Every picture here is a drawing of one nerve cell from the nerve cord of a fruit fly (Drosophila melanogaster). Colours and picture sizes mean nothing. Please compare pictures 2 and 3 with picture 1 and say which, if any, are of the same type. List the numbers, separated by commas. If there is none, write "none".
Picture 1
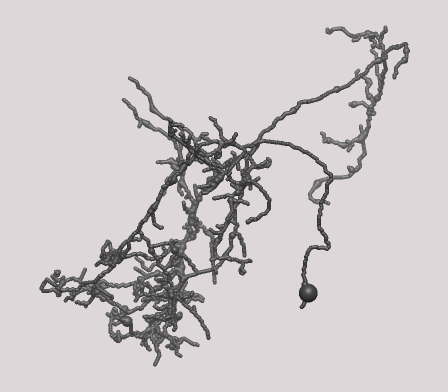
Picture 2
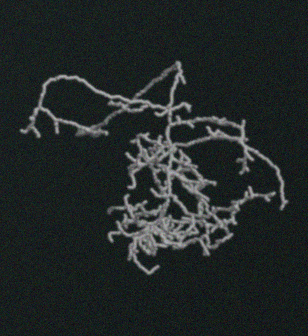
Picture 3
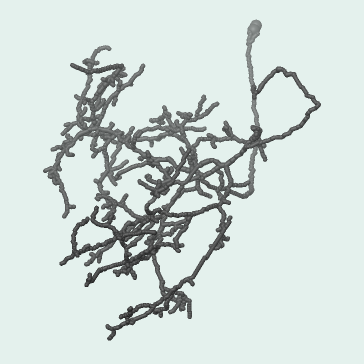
none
